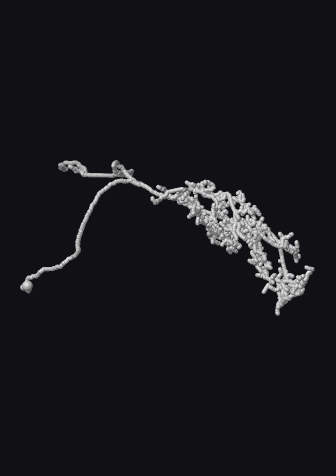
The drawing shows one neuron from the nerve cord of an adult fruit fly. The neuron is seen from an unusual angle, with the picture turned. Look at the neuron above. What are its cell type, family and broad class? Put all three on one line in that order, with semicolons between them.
IN23B049; hemilineage 23B; nerve-cord intrinsic neuron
